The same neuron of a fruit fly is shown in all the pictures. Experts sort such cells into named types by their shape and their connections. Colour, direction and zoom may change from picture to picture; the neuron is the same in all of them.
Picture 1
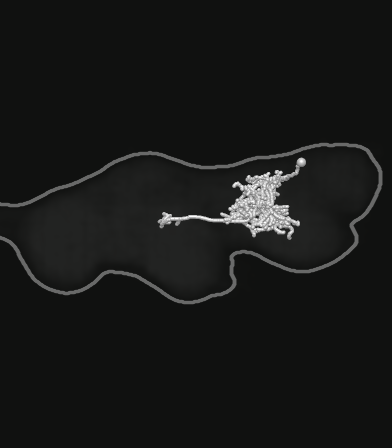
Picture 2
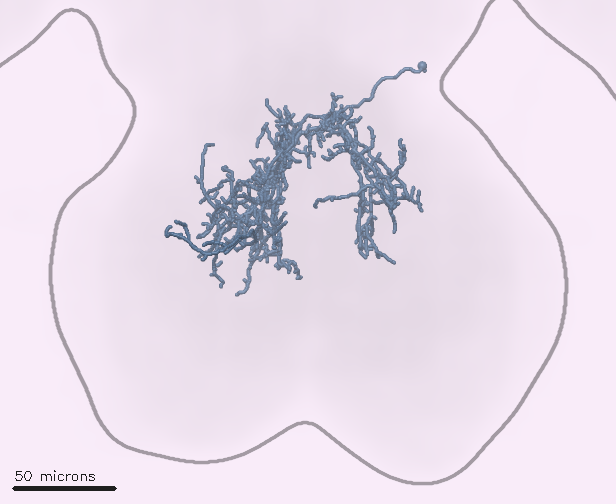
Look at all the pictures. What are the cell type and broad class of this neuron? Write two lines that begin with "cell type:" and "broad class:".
cell type: INXXX270
broad class: nerve-cord intrinsic neuron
